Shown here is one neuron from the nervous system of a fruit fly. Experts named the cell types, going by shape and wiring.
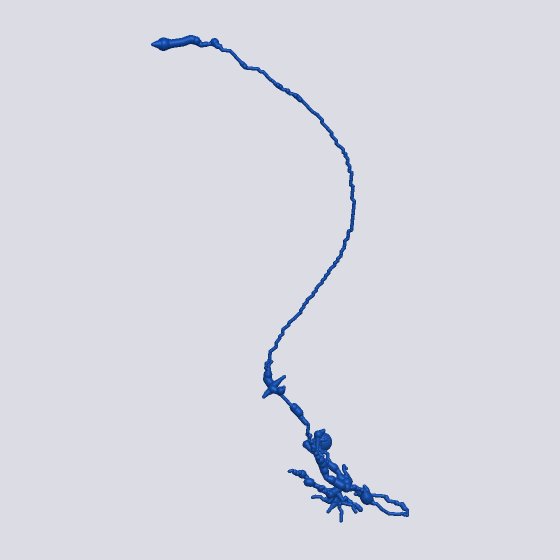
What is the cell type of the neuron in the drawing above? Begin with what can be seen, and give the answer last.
In this view it is taller than it is wide. Its broad class is optic-lobe intrinsic neuron. It is of cell type Tm2.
